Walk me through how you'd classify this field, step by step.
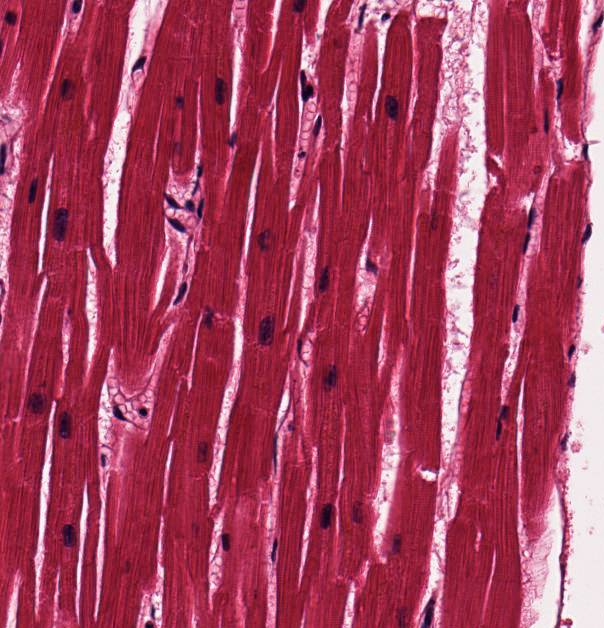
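Myocardium is what this field mainly shows. Check one: fibres run roughly vertically and parallel, several branching to join neighbours. Check two: oval nuclei lie centrally. Check three: deep pink-red cytoplasm with fine lengthwise lines.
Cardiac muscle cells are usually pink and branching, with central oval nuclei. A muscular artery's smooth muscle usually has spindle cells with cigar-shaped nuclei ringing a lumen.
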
